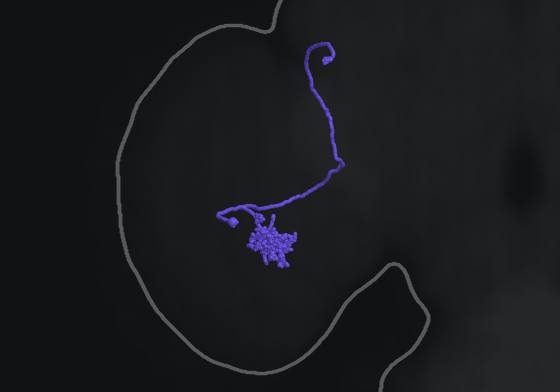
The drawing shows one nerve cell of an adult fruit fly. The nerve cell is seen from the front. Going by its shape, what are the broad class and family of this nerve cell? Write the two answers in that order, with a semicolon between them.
visual projection neuron; MeTu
